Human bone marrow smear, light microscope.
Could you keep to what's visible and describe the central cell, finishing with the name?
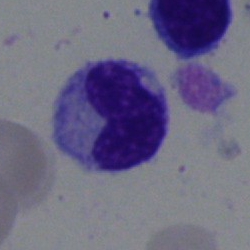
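A deep notch in the nucleus opens toward the left side of the cell. The nucleus fills the right side, and the cytoplasm lies mainly on the left, pale greyish-blue. The chromatin stains dark purple throughout. This is a band neutrophil.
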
